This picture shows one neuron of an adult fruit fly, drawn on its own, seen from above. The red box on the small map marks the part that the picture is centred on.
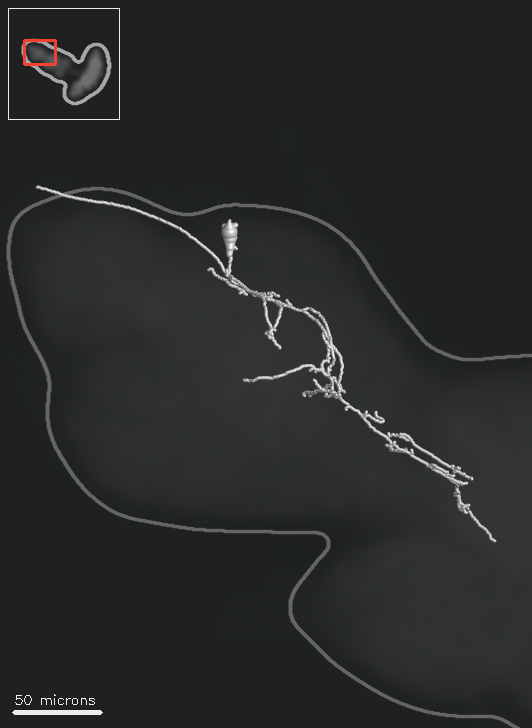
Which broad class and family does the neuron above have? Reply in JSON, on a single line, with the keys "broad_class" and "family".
{"broad_class": "motor neuron of the nerve cord", "family": "MNad"}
